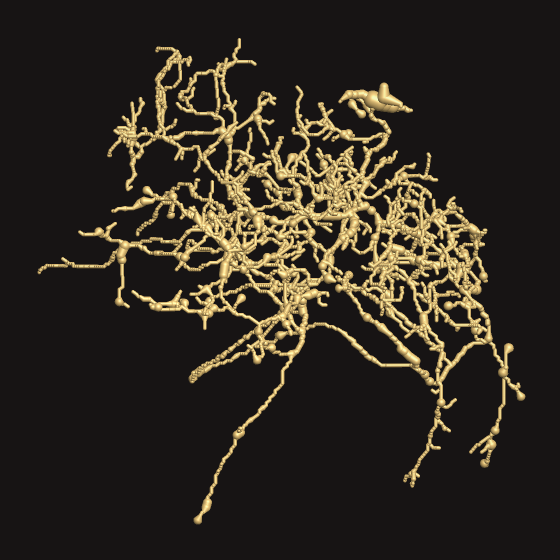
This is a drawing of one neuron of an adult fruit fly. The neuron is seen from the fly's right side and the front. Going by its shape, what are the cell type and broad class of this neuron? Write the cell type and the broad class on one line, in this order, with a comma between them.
SMP053, central-brain intrinsic neuron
